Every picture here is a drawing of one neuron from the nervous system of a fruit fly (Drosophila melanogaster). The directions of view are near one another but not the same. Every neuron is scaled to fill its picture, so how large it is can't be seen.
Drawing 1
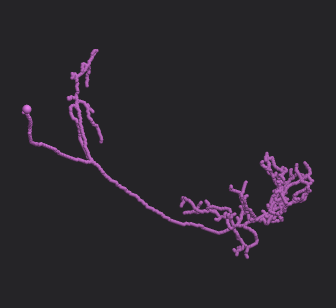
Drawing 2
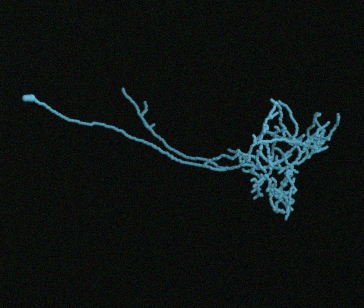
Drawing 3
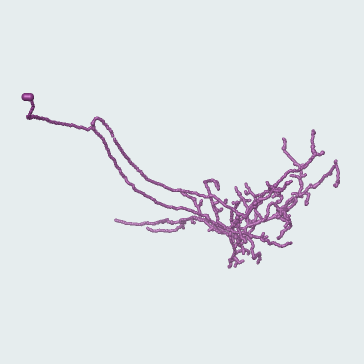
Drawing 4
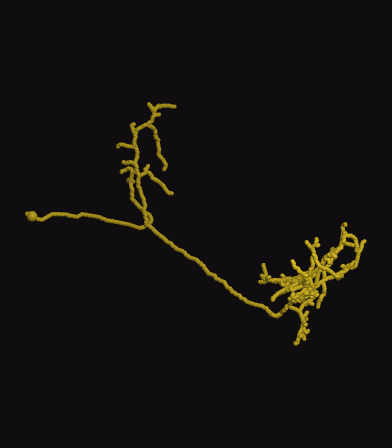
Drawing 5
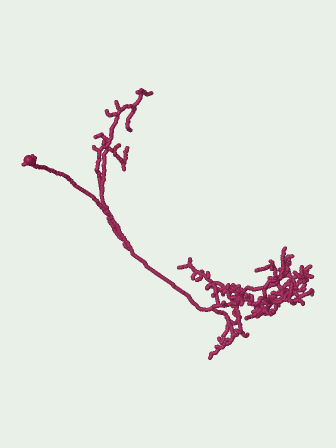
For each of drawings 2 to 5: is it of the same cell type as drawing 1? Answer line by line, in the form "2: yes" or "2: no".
2: no
3: no
4: yes
5: yes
